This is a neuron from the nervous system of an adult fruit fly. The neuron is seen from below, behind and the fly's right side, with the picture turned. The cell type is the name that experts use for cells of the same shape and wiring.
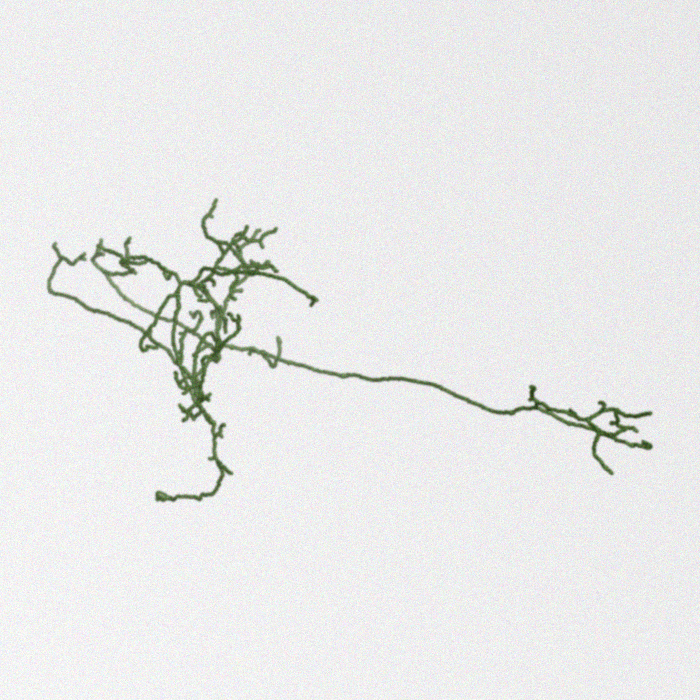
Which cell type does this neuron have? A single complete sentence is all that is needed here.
The cell type IN17A094 includes this neuron.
